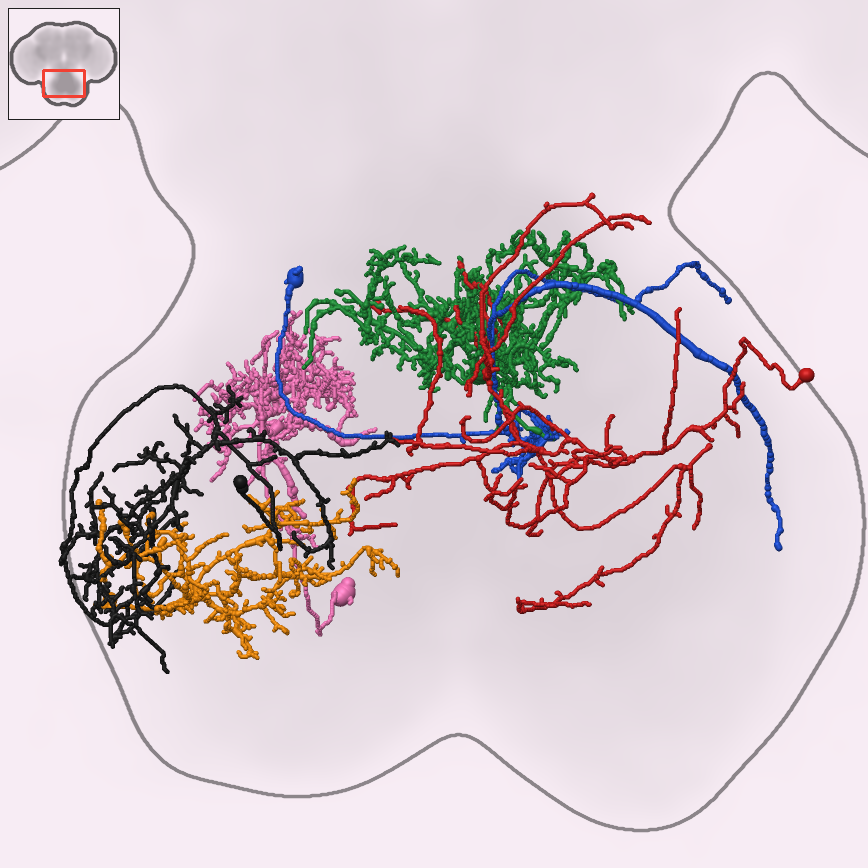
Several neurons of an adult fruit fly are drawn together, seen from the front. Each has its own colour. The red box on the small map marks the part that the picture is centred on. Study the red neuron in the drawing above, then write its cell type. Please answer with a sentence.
The cell type is IN17A096.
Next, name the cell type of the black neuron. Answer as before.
The cell type is IN16B094.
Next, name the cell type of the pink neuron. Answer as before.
The cell type is IN13A040.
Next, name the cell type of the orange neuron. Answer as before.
The cell type is IN20A.22A036.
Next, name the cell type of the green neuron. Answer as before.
The cell type is IN00A013.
